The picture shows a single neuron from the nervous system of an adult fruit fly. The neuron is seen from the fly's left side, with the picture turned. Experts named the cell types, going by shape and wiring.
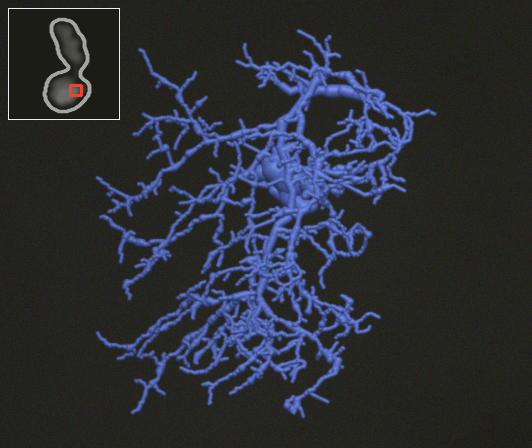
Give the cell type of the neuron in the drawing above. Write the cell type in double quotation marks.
"MN7"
